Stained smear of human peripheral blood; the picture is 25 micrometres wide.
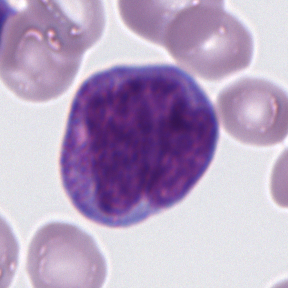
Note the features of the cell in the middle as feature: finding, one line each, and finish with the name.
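Size: about 15 by 13 micrometres
Nuclear outline: a deep notch at the lower edge, giving a folded, two-lobed look
Nuclear extent: fills most of the cell
Chromatin: fine and delicate, not coarsely clumped
Granules: fine, pinkish-purple, dusted over the cell
Cell: atypical promyelocyte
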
